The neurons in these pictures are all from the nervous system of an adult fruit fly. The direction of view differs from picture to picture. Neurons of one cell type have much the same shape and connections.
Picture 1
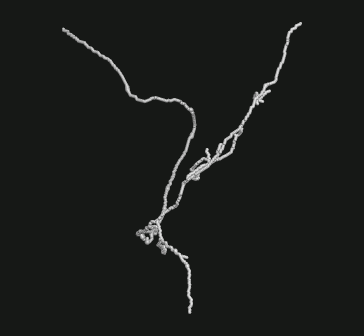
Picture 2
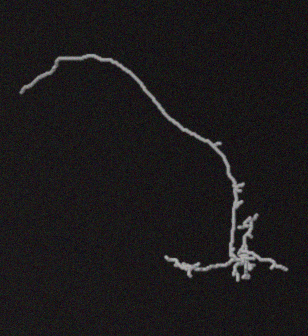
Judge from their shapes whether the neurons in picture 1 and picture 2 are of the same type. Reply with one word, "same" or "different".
different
